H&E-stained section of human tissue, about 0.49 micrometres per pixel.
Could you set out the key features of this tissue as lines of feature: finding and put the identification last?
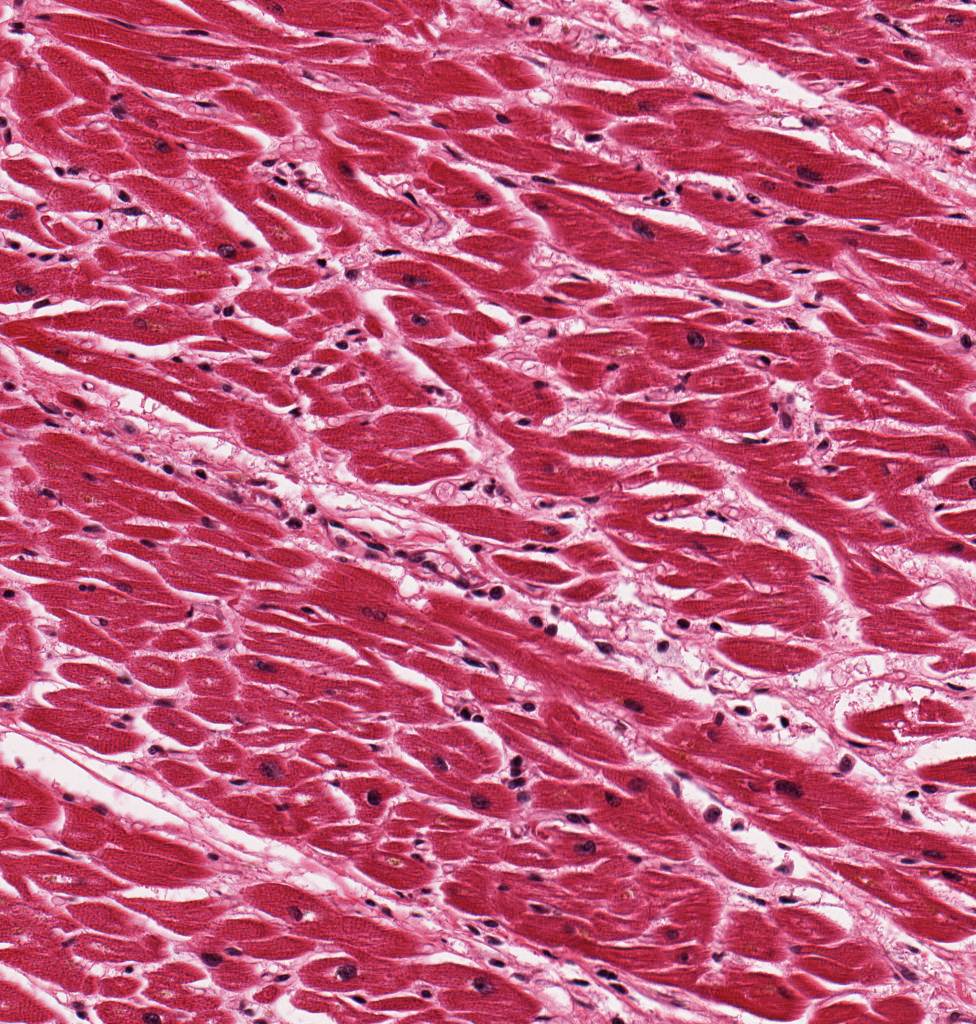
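Branching: fibres join their neighbours in a network
Pigment: small golden-brown granules beside the nucleus in some fibres
Fat cells: none anywhere in the field
Name: left ventricle of the heart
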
